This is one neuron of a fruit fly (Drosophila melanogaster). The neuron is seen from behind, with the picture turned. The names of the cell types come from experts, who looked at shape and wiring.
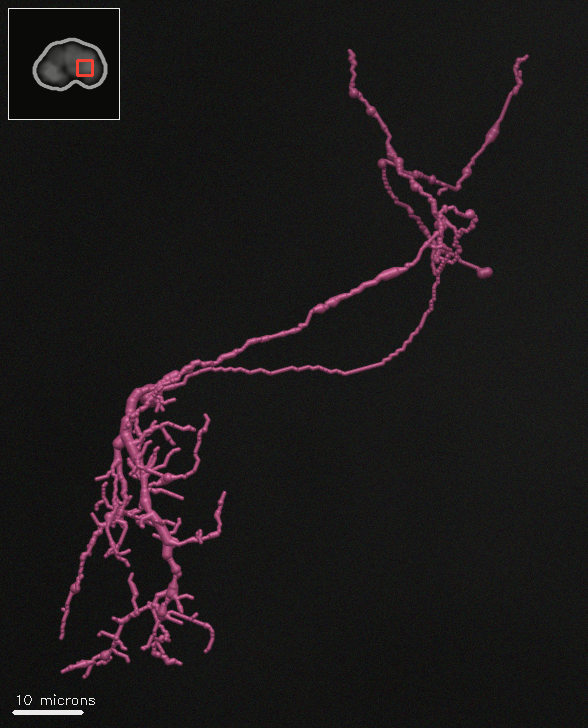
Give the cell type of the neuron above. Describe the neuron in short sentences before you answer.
By the scale bar it is about 95 microns tall in this view. Dozens of branch ends can be seen. This is a visual projection neuron. The cell type is LC31a.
